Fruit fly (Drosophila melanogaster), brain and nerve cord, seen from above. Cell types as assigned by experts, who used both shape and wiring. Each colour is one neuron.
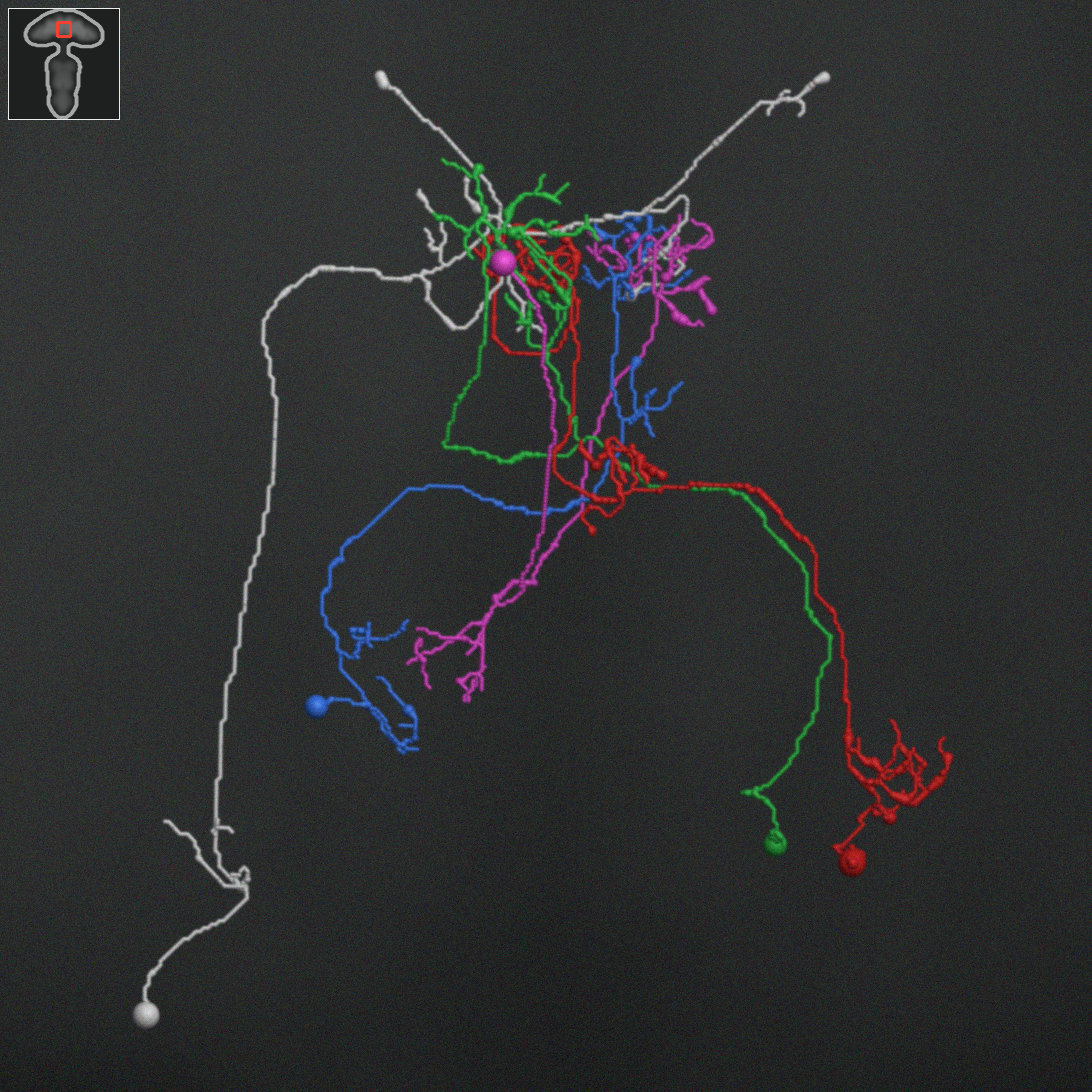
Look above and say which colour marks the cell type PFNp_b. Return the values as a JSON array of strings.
["blue"]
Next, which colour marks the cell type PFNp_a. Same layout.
["magenta"]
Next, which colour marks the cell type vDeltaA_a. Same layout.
["green"]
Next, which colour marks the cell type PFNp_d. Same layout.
["white"]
